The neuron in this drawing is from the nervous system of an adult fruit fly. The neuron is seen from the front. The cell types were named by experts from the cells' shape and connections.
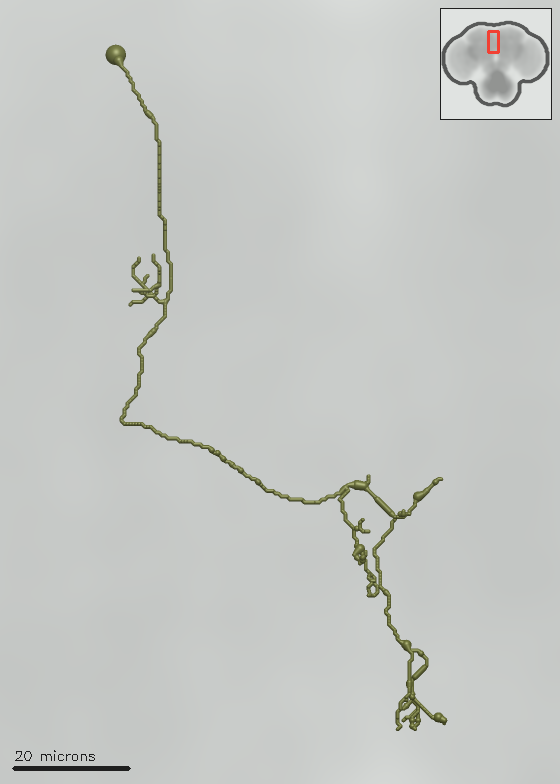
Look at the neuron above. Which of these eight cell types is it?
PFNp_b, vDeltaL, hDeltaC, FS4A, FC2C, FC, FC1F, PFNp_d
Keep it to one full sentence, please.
The cell type carried by this neuron is PFNp_d.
